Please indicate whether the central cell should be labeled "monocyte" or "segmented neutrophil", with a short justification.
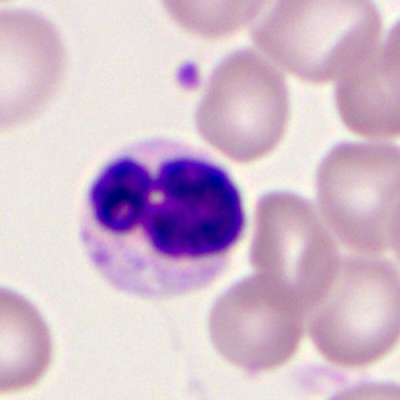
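Segmented neutrophil, not monocyte. Deciding point: the cytoplasm is pale pinkish-lilac.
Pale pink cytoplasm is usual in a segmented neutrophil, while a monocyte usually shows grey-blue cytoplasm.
Also seen: a round, smooth outline; dark purple, coarsely clumped chromatin; faint, fine pinkish-violet granules in the cytoplasm.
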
